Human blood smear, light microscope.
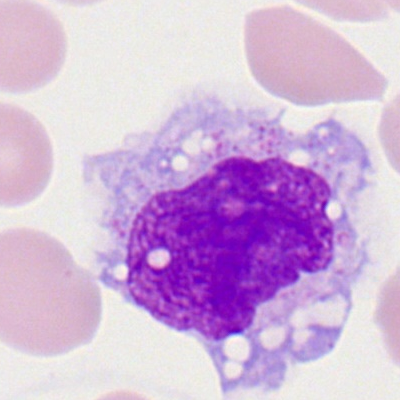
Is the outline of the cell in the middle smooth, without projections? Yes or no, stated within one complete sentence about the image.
No, a smooth outline is not present; the cell's edge is rough.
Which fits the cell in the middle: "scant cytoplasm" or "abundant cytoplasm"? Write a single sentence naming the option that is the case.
This cell holds plenty of cytoplasm around the nucleus.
